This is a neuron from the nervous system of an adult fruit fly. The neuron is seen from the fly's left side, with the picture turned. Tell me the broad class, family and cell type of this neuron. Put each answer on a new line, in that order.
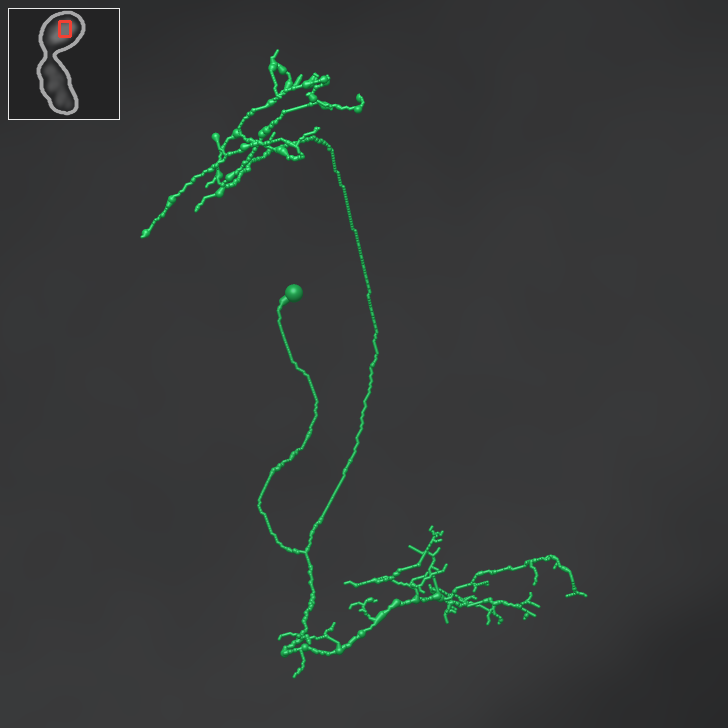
central-brain intrinsic neuron
hemilineage SLPa&l1_lateral
PLP046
